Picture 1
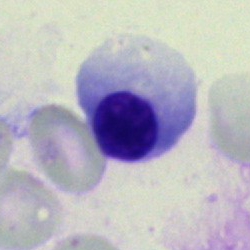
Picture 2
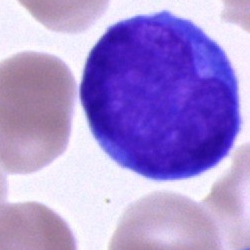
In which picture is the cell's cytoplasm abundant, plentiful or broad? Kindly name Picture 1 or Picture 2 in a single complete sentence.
The cell in picture 1 has a broad area of cytoplasm.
